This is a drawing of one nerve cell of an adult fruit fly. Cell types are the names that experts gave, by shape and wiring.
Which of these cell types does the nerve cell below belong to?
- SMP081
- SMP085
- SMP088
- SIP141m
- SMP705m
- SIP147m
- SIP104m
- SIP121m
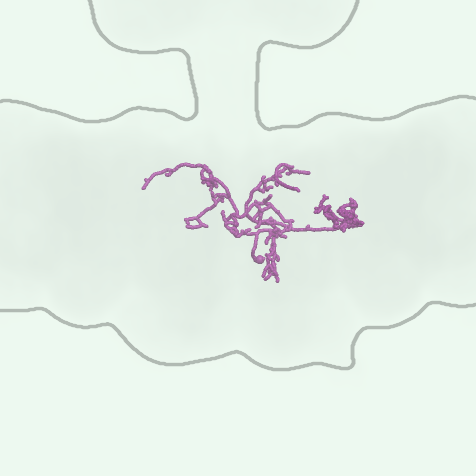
SMP705m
